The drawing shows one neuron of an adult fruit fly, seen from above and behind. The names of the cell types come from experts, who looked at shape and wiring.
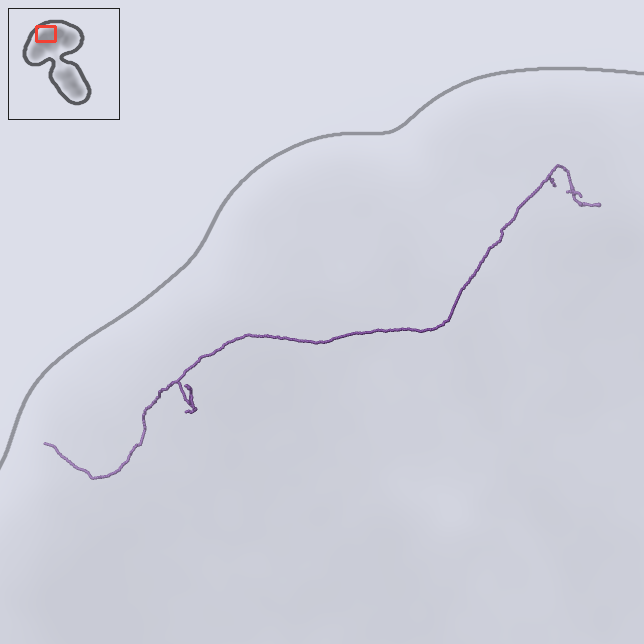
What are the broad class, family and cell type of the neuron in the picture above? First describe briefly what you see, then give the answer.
It lies in the brain. The drawing shows no cell body. There are a dozen or fewer branch ends. It is a sensory neuron entering the brain. The name of its family is class olfactory. Its cell type is ORN_DL4.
